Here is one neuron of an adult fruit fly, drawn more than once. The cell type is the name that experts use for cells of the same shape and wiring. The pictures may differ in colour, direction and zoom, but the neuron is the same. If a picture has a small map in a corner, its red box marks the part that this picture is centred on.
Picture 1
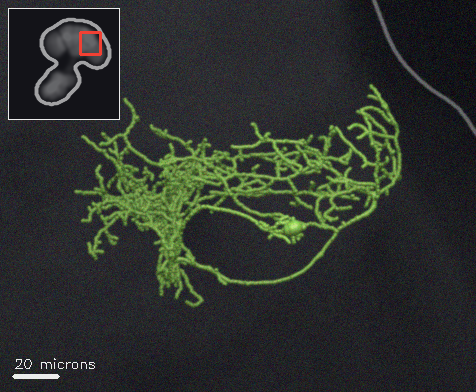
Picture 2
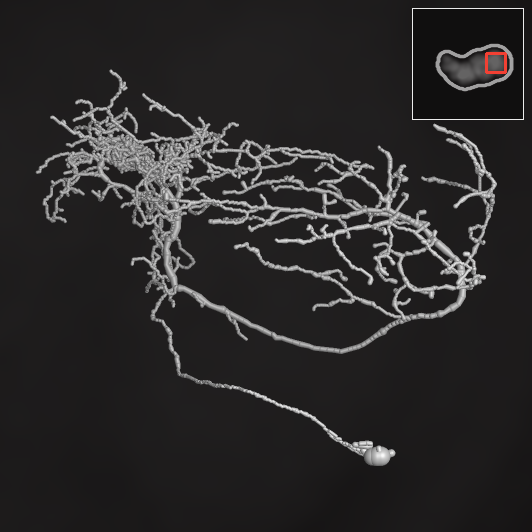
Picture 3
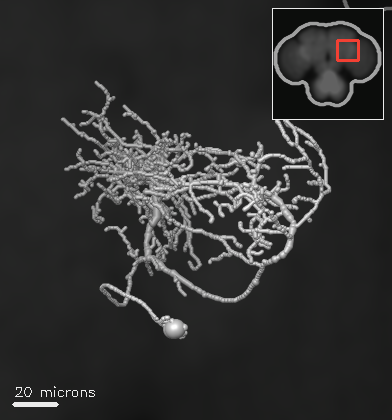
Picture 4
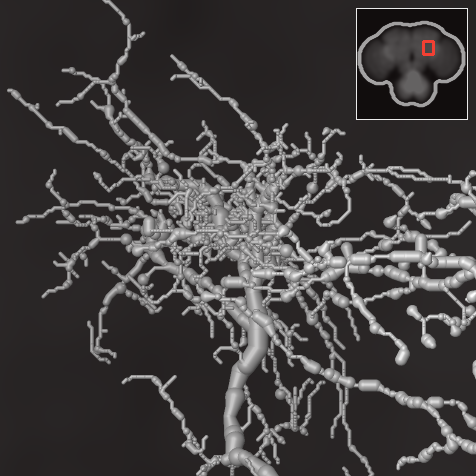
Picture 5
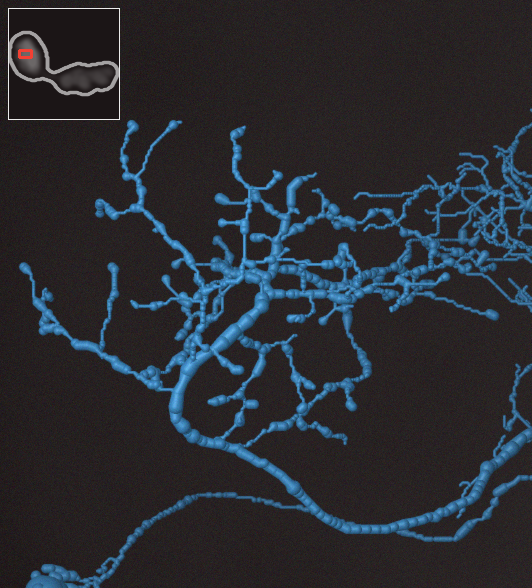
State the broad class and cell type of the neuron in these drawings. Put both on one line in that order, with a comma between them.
central-brain intrinsic neuron, PLP016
